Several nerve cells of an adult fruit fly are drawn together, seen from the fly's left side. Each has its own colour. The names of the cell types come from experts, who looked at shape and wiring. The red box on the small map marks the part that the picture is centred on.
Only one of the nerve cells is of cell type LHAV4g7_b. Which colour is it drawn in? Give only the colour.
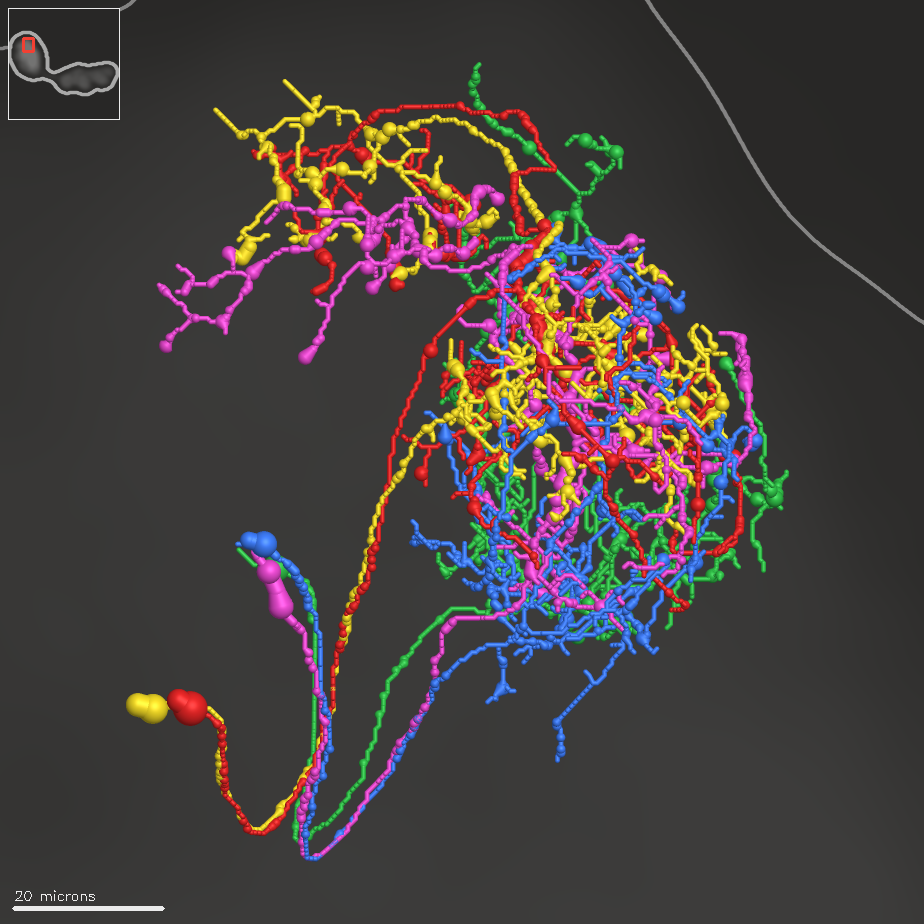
blue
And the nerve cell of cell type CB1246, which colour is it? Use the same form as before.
magenta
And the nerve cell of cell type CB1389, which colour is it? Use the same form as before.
red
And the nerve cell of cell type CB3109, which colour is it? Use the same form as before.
green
